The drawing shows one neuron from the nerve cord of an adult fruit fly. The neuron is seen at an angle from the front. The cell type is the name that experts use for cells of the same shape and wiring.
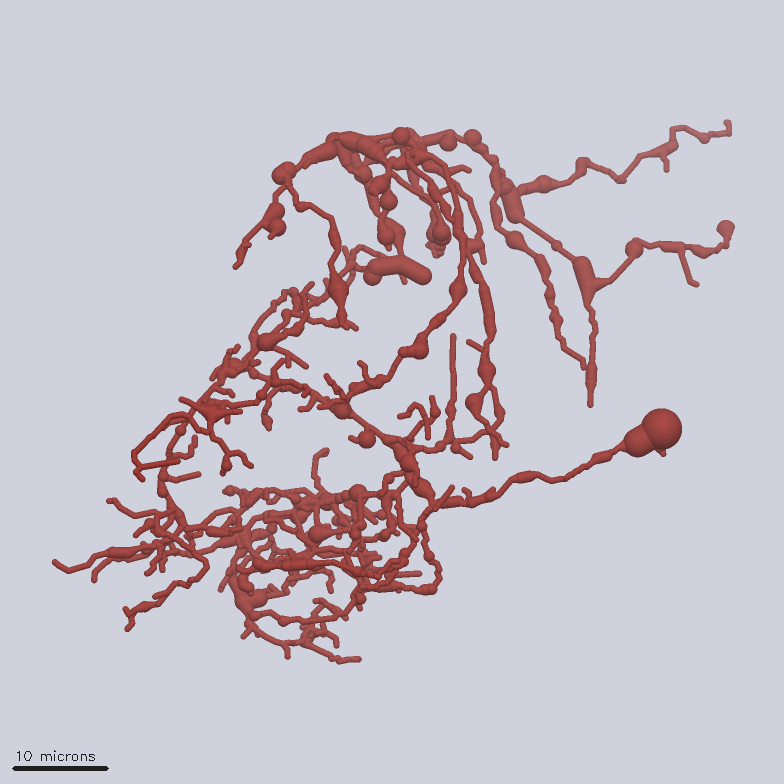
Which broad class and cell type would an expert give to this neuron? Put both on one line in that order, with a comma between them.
nerve-cord intrinsic neuron, INXXX400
